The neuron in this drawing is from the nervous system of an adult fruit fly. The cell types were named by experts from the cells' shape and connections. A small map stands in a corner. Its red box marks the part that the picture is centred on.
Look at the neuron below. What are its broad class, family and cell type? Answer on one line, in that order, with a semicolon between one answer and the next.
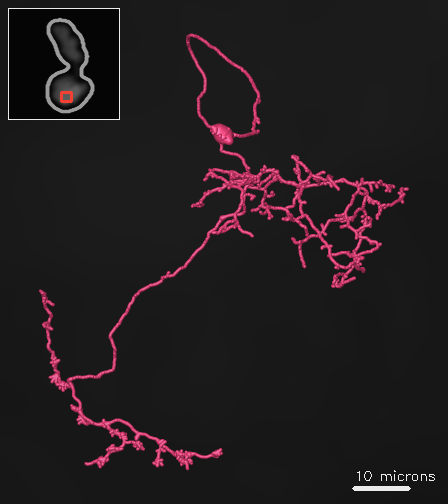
central-brain intrinsic neuron; hemilineage LHp1; LHPV4i3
